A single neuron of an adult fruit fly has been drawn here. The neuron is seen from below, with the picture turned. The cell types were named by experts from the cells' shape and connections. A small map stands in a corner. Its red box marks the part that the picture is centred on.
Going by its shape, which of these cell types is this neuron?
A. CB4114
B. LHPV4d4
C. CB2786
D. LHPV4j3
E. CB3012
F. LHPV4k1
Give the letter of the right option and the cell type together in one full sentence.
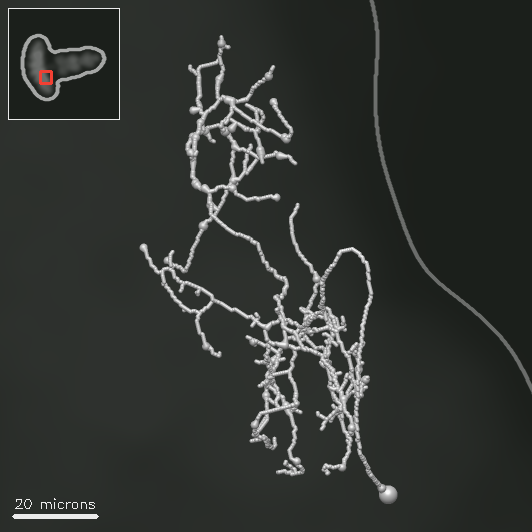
The cell type CB3012, option E, is that of the neuron.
